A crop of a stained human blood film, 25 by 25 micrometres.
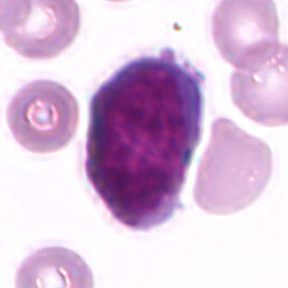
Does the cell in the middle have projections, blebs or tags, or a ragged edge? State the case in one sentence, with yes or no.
Yes, this cell has a rough edge that is ragged or bears projections, blebs or tags.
